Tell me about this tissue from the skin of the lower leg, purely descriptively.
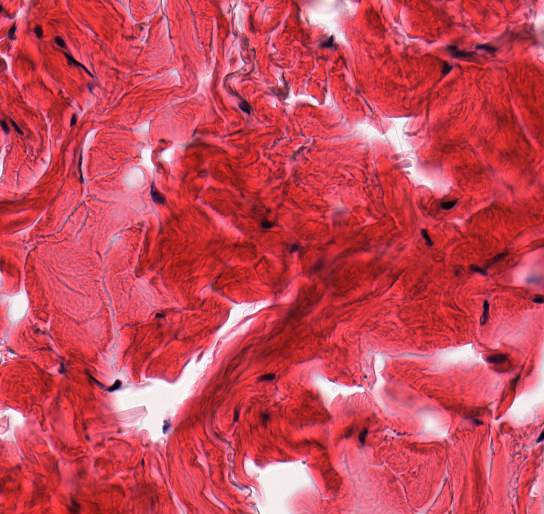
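The entire field is occupied by thick, deeply eosinophilic collagen bundles. They interweave, running in many different directions rather than lying parallel. Few small, dark, elongated fibroblast nuclei are scattered between them. Fat cells are absent.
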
